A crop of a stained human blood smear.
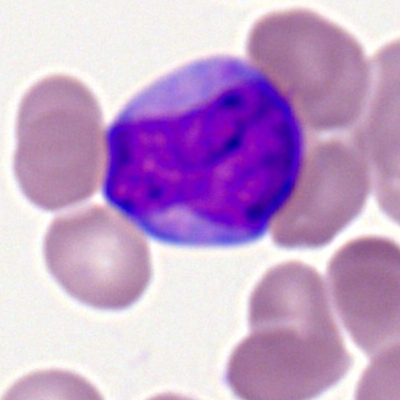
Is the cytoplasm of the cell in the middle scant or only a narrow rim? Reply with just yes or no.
Yes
